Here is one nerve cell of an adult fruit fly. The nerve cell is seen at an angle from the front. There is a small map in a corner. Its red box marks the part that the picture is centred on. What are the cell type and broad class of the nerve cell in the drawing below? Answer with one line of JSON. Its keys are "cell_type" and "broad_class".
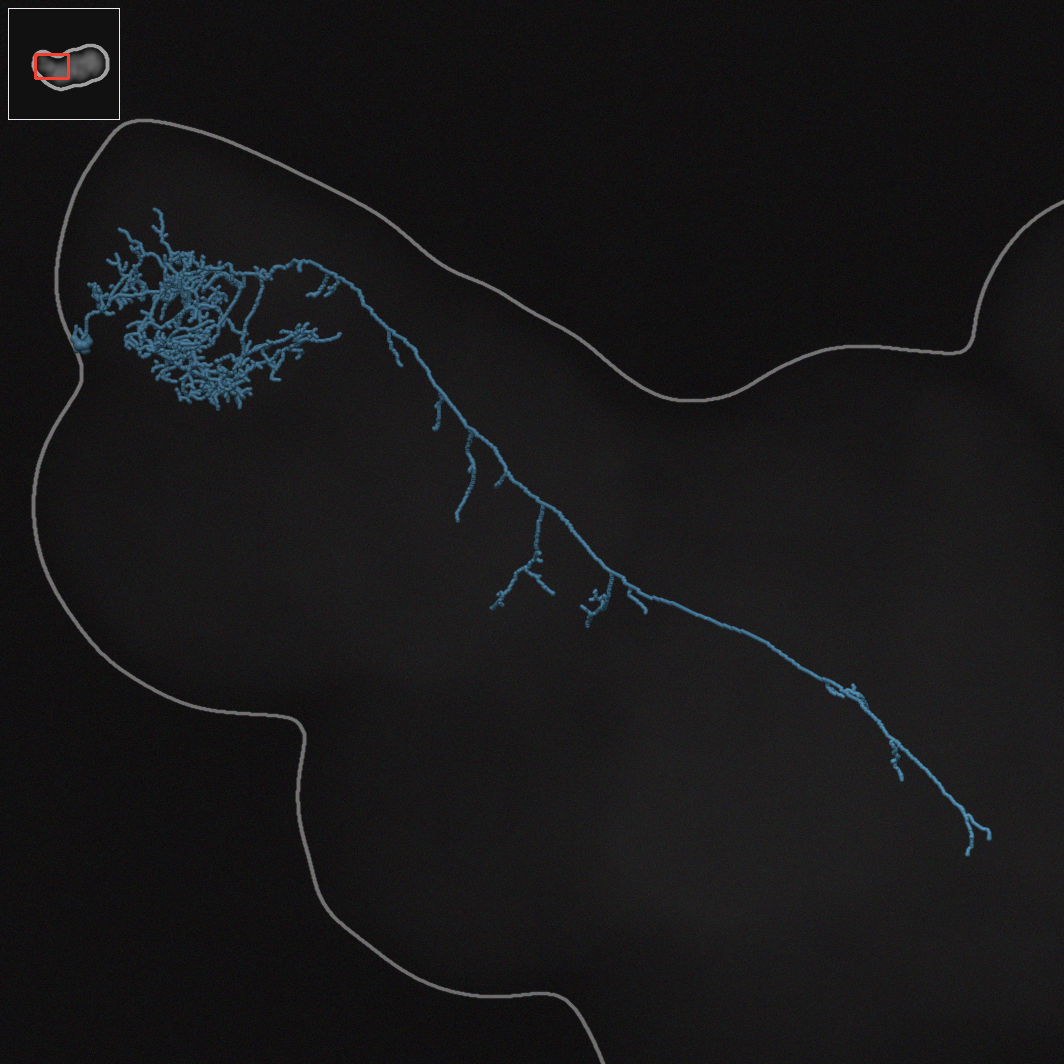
{"cell_type": "INXXX300", "broad_class": "nerve-cord intrinsic neuron"}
